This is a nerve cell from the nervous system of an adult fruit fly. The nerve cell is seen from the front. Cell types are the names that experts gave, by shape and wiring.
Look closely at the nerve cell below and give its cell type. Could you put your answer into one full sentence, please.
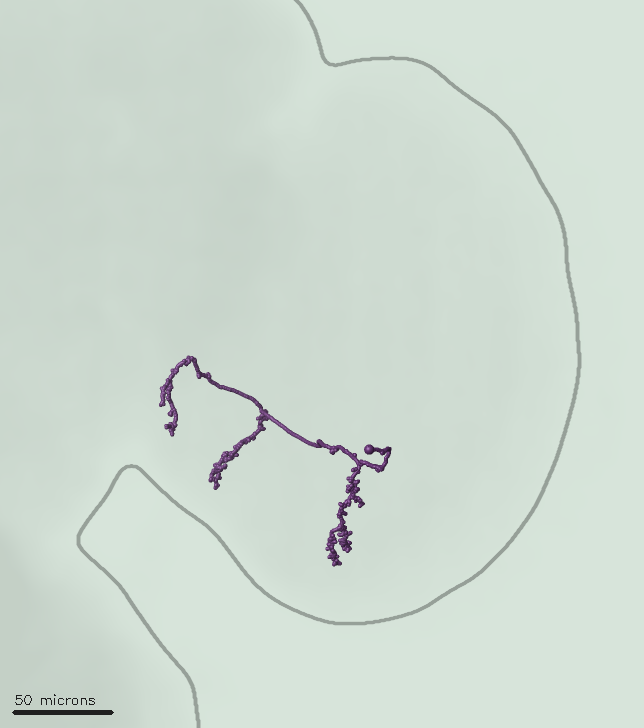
In terms of cell type, the nerve cell is TmY9a.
